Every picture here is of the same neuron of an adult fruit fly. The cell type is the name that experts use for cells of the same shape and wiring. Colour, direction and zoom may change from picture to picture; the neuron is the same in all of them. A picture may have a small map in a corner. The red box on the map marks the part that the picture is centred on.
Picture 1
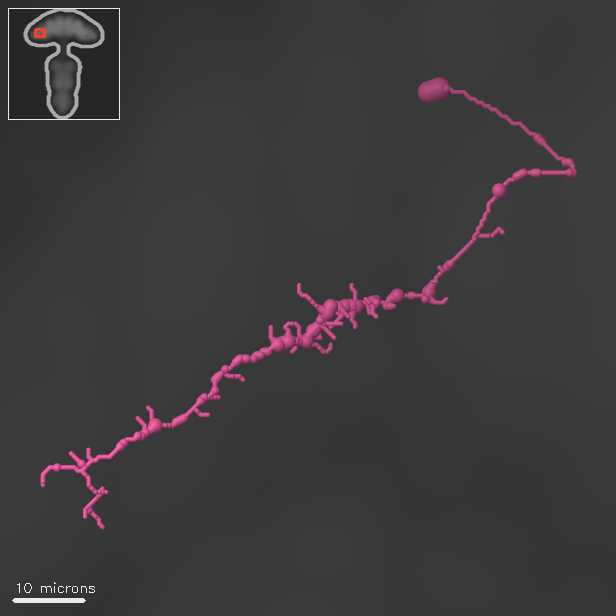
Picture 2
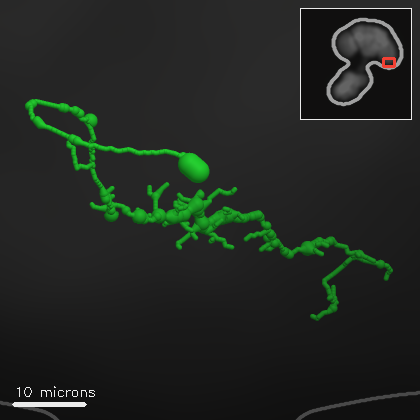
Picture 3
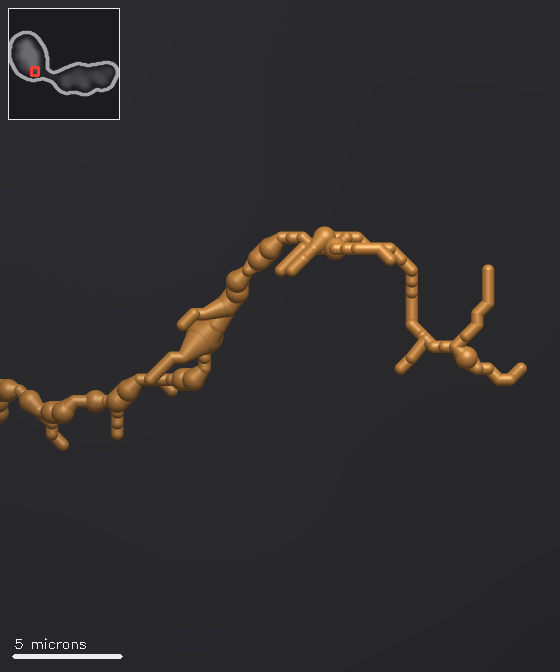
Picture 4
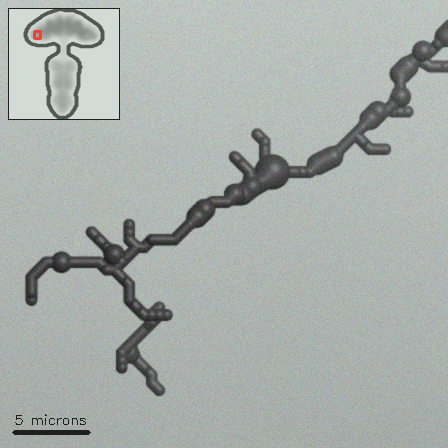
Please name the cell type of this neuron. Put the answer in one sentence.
The cell type is Dm3b.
